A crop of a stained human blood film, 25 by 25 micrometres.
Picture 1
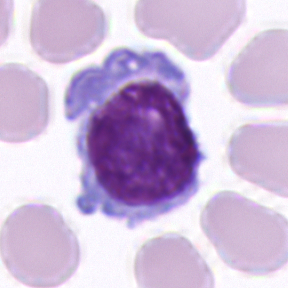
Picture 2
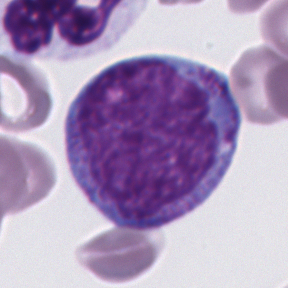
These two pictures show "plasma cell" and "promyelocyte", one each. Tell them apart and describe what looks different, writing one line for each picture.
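Picture 1 – plasma cell. The outline of the cell is irregular and ragged rather than smooth.
Picture 2 – promyelocyte. The cell outline is smooth and roughly round.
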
